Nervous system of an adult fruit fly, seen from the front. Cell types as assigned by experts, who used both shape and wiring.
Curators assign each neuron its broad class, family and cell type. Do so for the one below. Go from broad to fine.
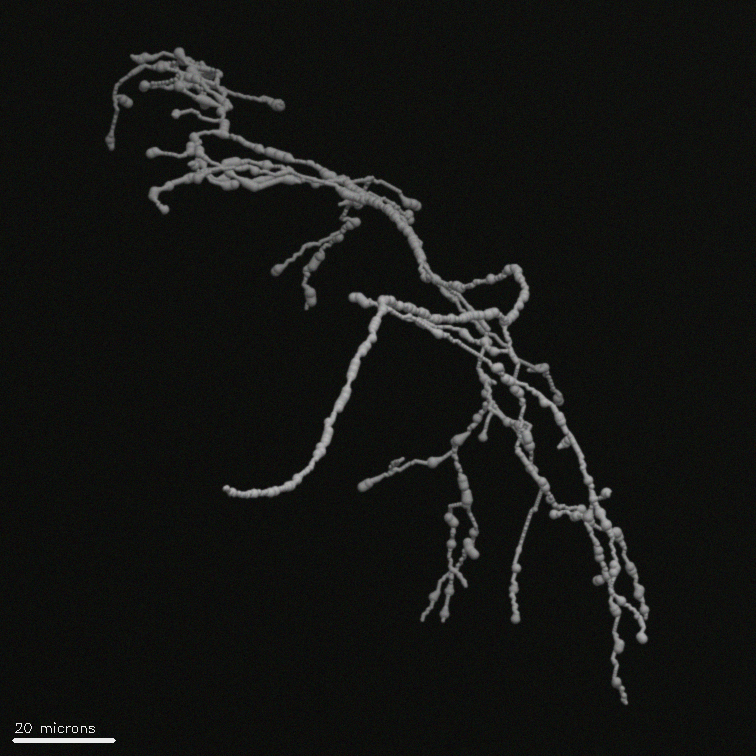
descending neuron; hemilineage LB19; DNg50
